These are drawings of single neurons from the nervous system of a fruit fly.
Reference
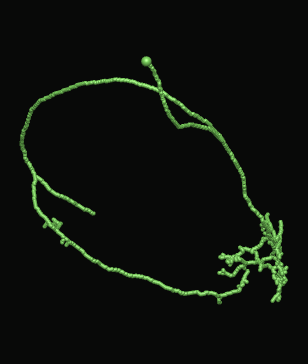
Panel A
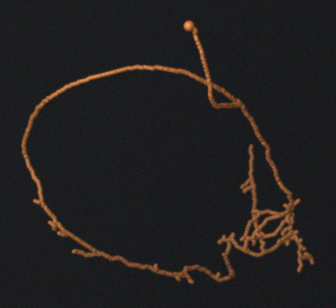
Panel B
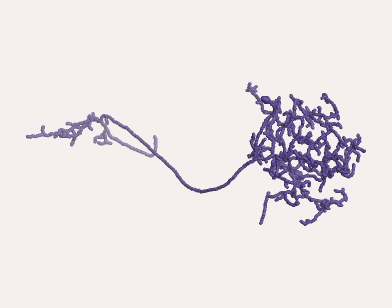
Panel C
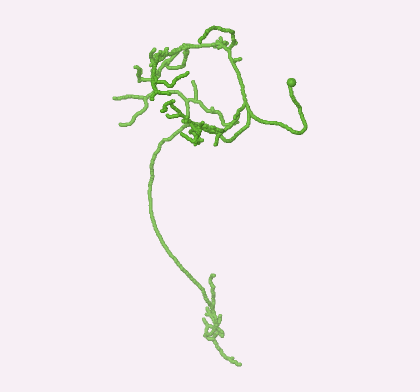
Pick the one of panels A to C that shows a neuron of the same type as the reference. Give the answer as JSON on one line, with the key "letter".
{"letter": "A"}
